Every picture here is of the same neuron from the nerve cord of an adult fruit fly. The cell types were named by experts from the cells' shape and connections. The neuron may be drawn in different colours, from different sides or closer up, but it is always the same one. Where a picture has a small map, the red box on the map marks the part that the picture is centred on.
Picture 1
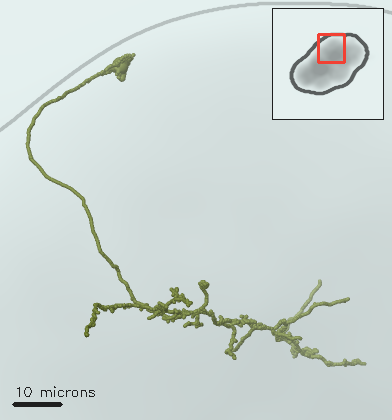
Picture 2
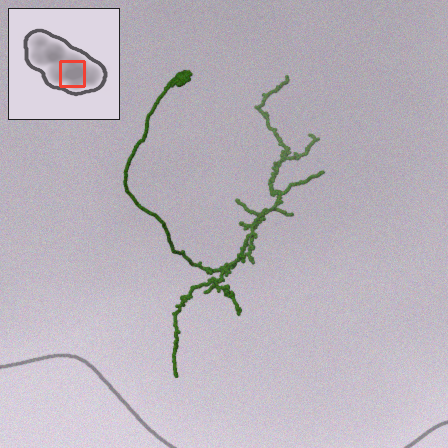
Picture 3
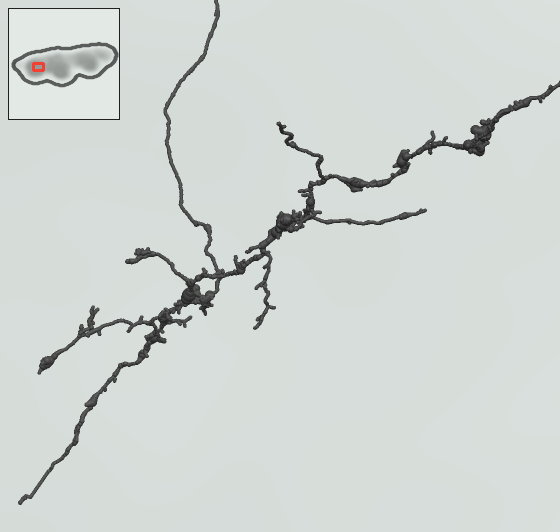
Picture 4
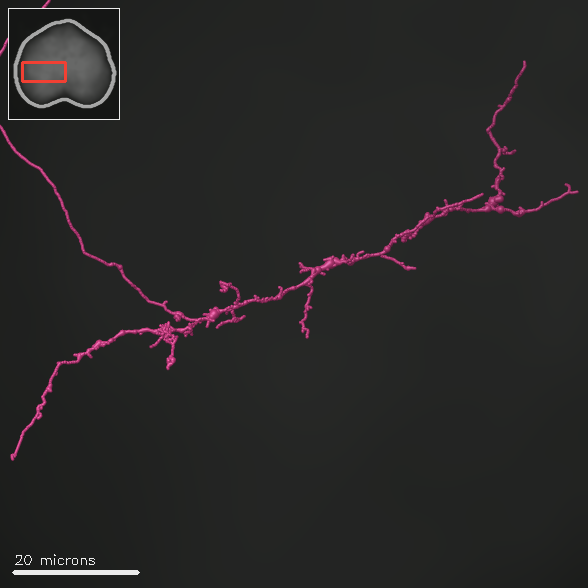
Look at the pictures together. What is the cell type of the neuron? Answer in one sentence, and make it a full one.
A cell of type IN19A120 is what this neuron is.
